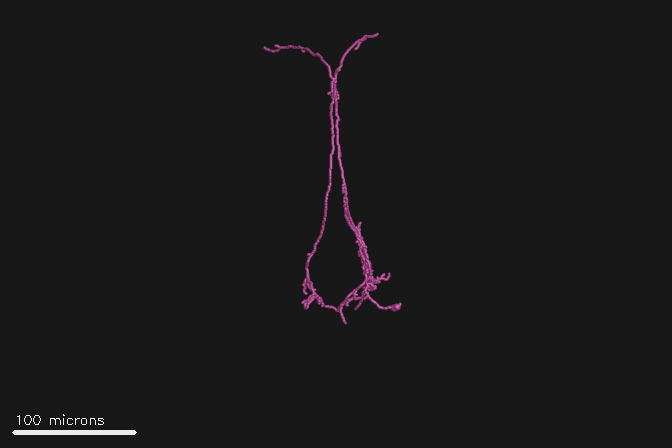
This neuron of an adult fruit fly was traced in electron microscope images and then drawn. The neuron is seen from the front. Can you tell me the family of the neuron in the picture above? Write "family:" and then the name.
family: hemilineage FLAa3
